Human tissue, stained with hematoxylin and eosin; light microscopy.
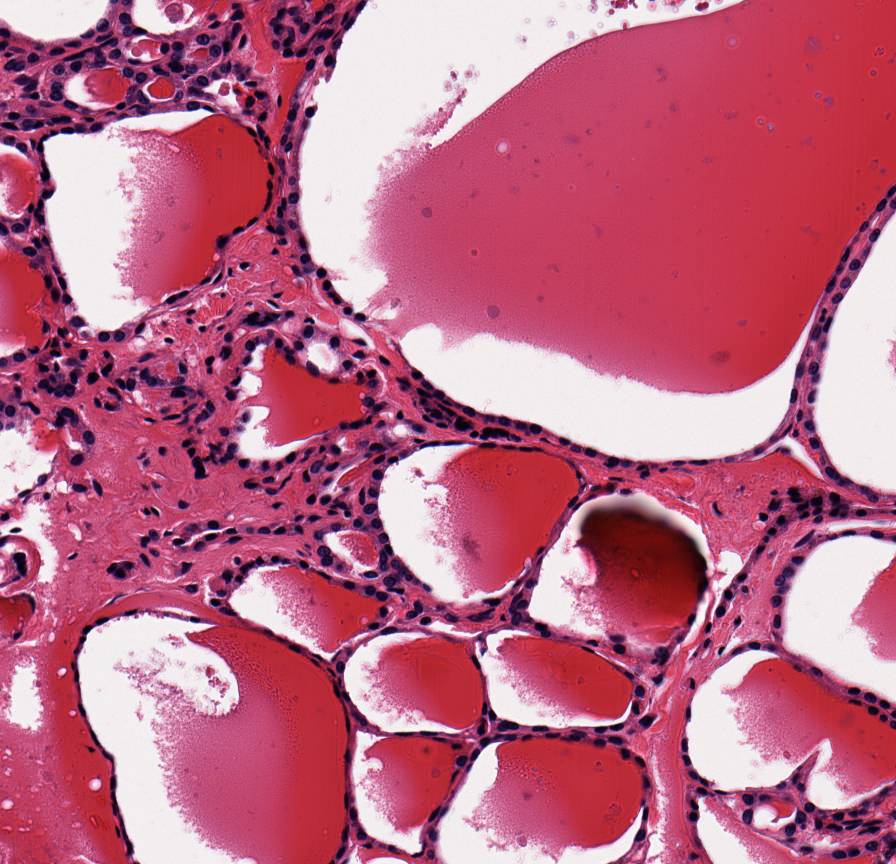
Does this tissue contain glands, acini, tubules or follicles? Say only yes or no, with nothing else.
Yes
